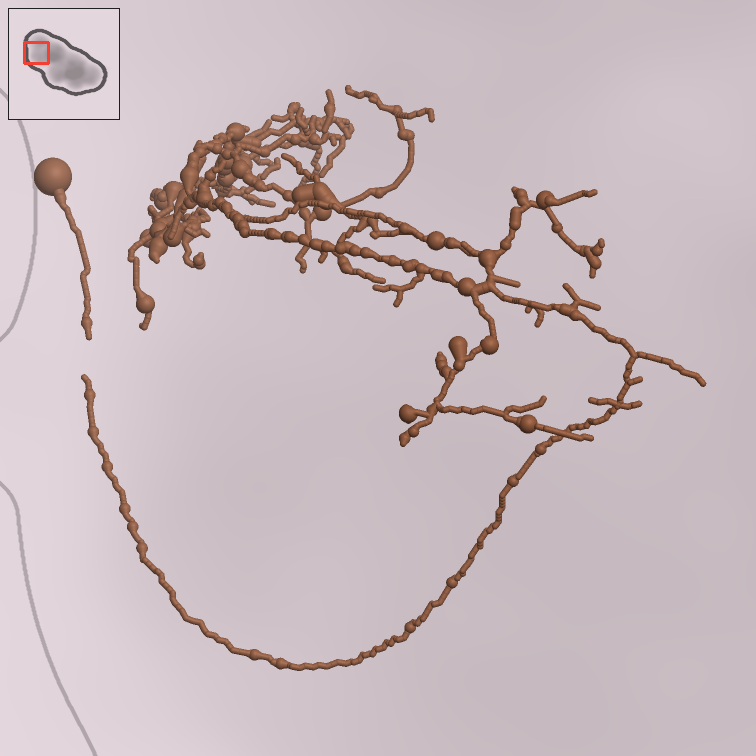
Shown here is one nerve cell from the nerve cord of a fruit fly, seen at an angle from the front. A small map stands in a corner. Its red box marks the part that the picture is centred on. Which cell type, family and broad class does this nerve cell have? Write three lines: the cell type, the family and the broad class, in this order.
IN08A031
hemilineage 08A
nerve-cord intrinsic neuron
